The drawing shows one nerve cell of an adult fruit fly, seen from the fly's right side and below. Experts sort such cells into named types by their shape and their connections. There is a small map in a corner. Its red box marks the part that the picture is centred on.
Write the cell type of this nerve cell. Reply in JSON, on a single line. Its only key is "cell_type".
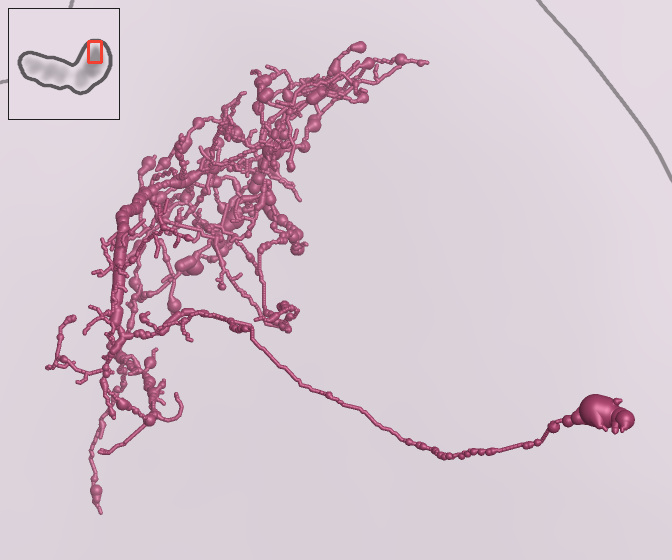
{"cell_type": "SLP341_a"}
